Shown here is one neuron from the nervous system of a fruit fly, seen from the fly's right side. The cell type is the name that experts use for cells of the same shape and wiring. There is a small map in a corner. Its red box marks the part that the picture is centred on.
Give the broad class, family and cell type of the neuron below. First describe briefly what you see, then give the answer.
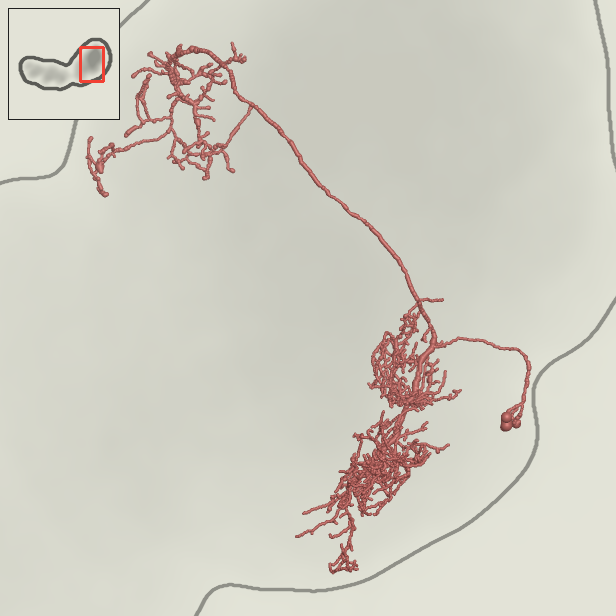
Dozens of branch ends can be seen. As drawn here it is about as wide as it is tall. Its broad class is central-brain intrinsic neuron. The family is hemilineage ALad1. Its cell type is VP5+Z_adPN.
